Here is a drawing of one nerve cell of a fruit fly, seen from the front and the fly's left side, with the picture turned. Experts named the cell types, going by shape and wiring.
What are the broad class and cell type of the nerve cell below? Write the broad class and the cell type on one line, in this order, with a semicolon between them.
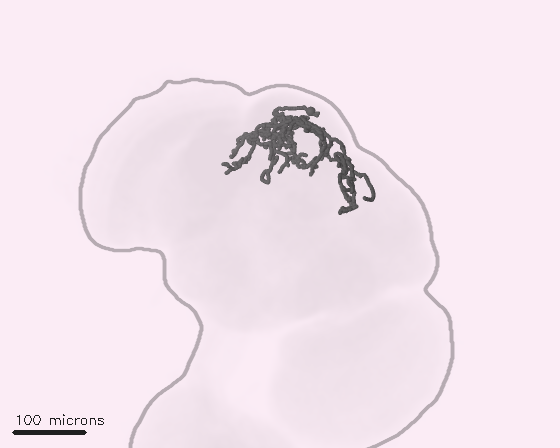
central-brain intrinsic neuron; SIP132m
